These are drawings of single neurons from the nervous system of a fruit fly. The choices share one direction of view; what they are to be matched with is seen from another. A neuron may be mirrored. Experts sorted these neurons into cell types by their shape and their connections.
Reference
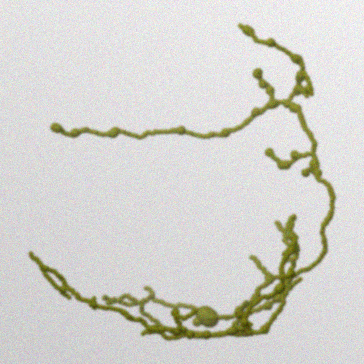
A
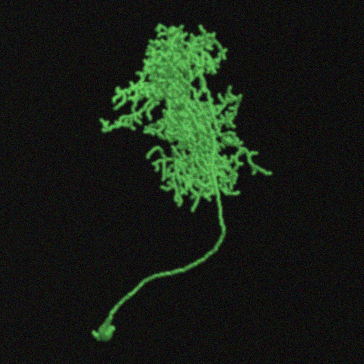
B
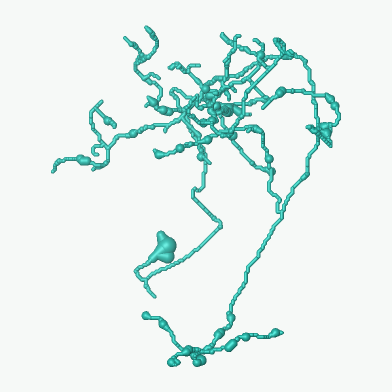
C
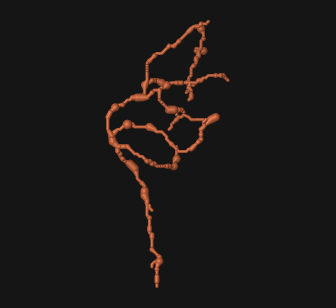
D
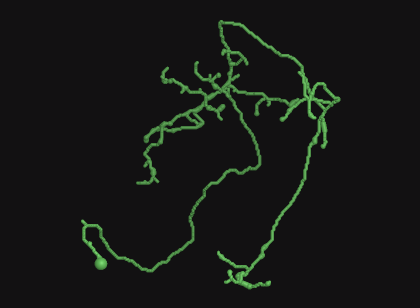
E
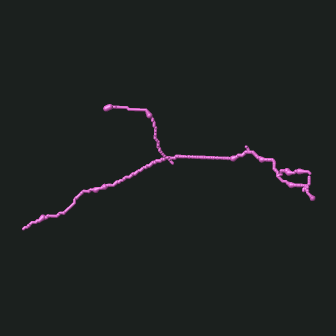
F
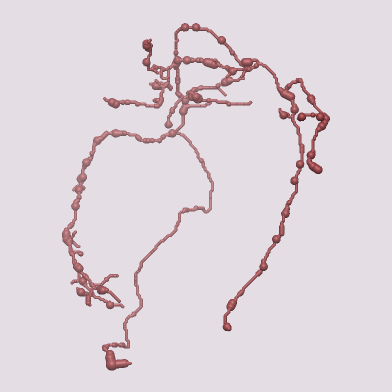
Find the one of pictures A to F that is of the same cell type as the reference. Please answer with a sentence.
The neuron in picture F is of the same cell type.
